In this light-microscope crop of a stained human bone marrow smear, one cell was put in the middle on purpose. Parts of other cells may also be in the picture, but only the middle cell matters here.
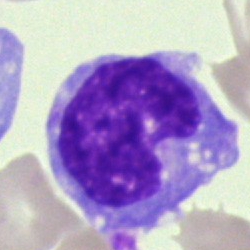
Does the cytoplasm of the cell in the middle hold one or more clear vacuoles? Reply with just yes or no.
Yes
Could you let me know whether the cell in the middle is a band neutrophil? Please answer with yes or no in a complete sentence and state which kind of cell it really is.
No, in the middle of the crop there is a monocyte rather than a band neutrophil.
